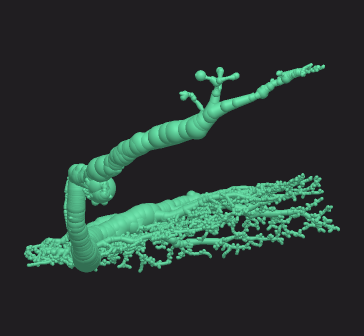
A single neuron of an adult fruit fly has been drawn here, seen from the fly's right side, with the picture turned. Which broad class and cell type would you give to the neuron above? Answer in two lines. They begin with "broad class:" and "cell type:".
broad class: visual projection neuron
cell type: HSN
